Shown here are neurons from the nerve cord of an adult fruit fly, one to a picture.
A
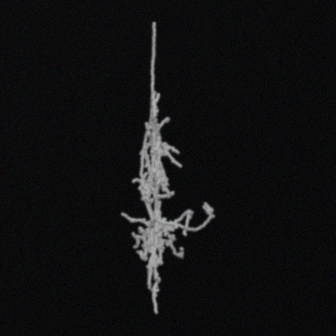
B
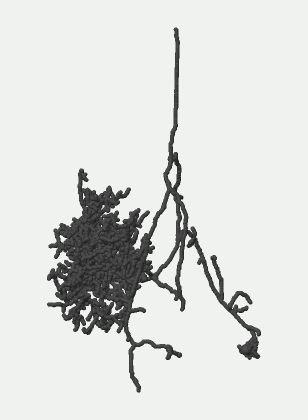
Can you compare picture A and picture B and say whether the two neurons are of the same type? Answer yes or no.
no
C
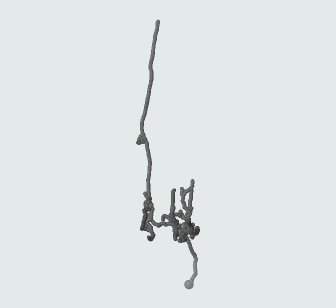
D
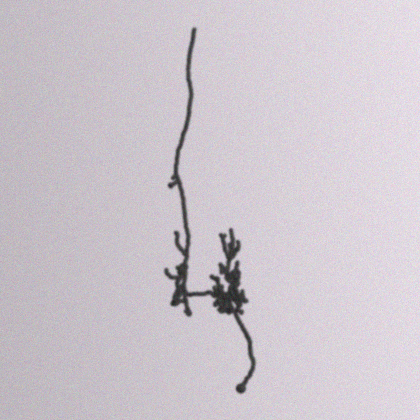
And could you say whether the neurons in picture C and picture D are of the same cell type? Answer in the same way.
yes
